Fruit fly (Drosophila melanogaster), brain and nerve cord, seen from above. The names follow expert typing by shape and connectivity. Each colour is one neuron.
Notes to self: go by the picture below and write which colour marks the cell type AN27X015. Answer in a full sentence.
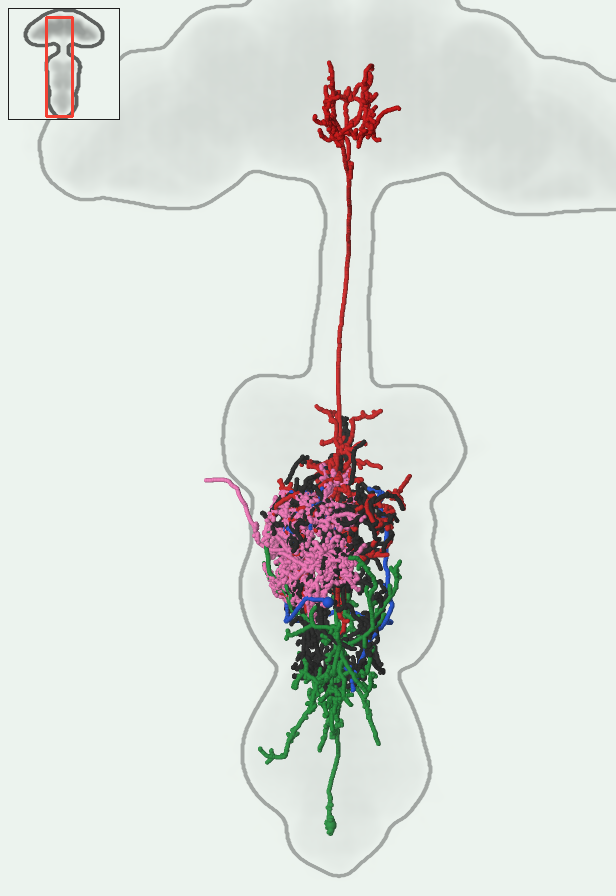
The colour is red.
